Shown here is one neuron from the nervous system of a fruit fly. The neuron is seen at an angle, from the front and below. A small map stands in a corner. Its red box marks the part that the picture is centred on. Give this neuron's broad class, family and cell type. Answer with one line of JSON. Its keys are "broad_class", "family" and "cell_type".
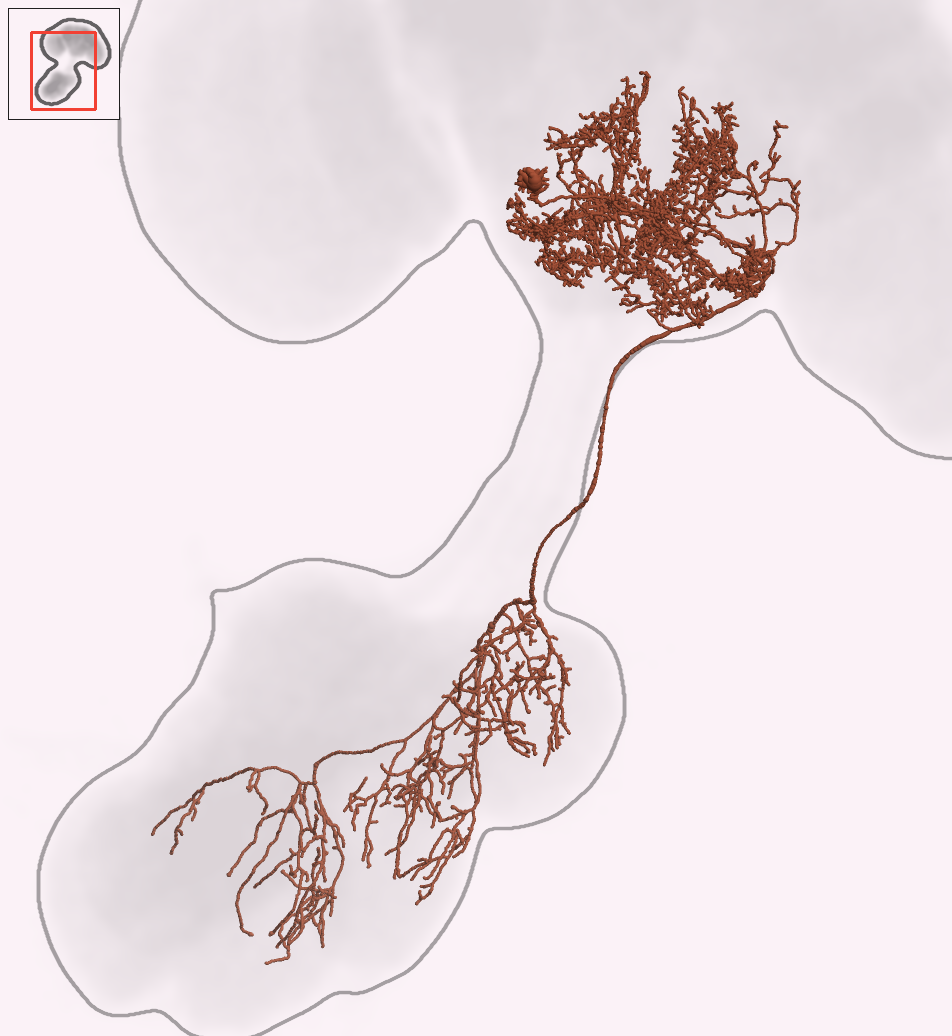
{"broad_class": "descending neuron", "family": "DNg", "cell_type": "DNg100"}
